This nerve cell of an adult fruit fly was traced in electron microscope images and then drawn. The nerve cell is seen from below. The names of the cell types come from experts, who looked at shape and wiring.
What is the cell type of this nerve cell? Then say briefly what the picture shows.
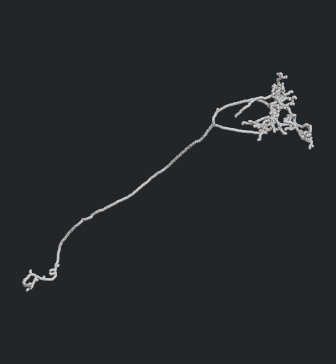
It is of cell type CB4217. This is a central-brain intrinsic neuron. In this view it is wider than it is tall.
